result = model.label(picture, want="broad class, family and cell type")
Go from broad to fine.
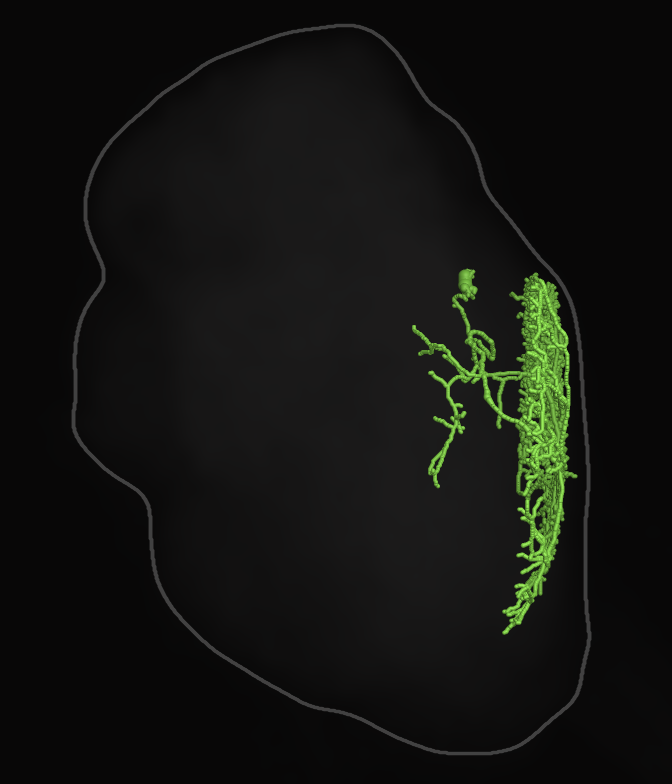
visual projection neuron; LPT; LPT50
